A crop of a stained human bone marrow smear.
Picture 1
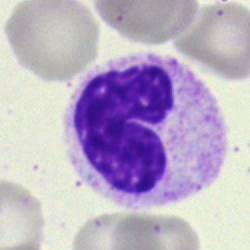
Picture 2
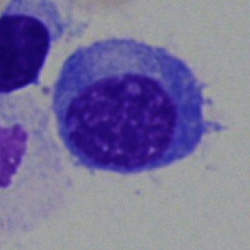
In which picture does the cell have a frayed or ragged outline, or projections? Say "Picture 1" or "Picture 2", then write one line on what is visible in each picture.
Picture 2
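In picture 1: The cell outline is round and smooth.
In picture 2: Small tag-like projections stand out from the right edge of the cell.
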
